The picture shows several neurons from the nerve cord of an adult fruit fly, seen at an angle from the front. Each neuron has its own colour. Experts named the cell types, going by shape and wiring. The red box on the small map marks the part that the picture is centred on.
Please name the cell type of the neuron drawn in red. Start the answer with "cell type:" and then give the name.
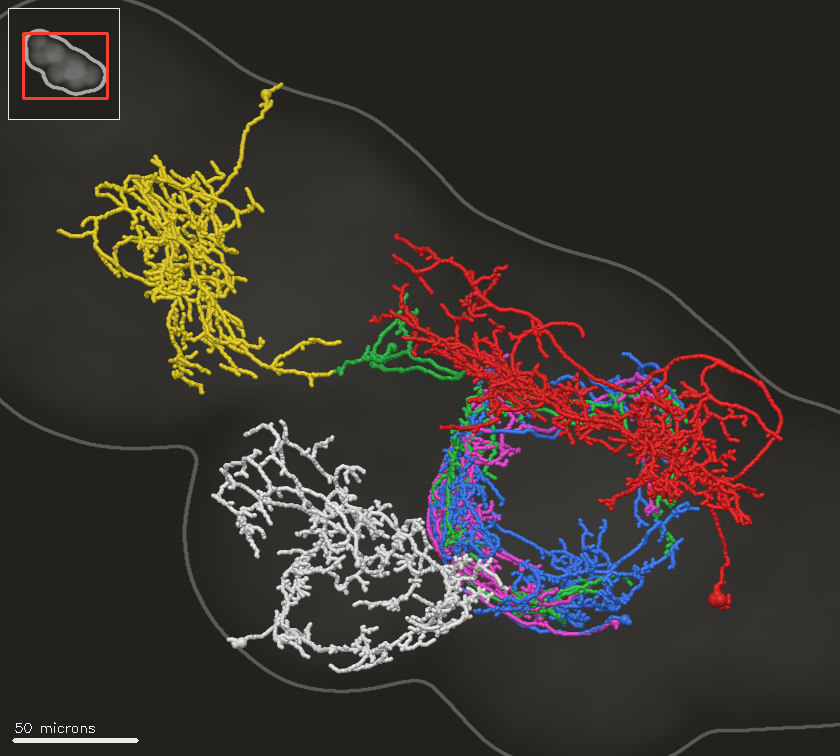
cell type: IN12A008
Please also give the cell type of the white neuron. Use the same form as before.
cell type: IN04B061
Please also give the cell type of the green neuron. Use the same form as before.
cell type: IN04B082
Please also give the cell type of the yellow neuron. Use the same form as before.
cell type: IN14A016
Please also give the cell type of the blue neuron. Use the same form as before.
cell type: IN04B056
